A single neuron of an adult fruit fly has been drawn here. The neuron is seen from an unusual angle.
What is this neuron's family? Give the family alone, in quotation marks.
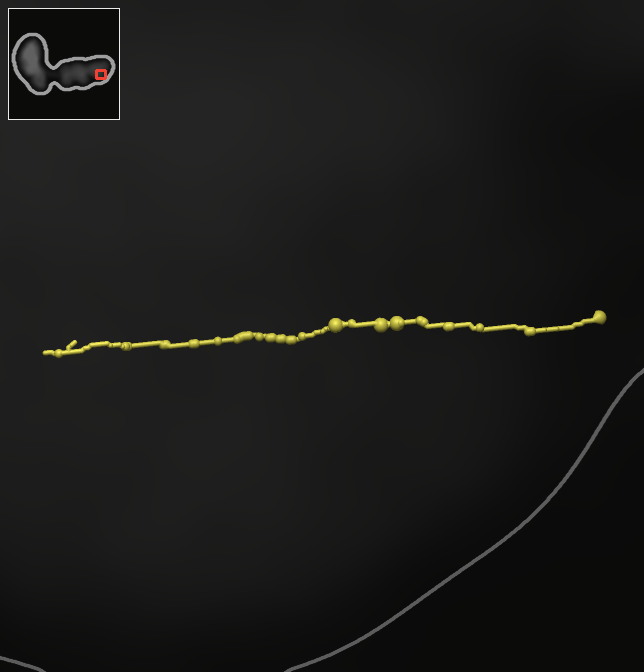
"class mechanosensory proprioceptive"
